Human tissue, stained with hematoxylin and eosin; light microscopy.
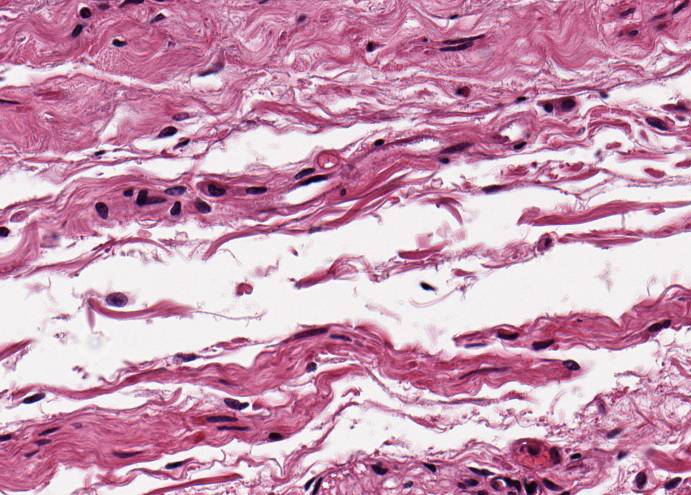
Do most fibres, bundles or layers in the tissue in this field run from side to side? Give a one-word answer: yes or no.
Yes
